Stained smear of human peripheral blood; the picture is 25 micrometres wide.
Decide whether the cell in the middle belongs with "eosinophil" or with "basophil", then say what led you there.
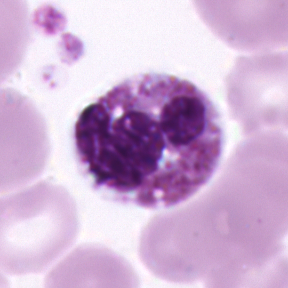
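This one is an eosinophil, not a basophil.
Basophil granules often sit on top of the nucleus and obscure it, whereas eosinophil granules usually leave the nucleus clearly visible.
Here the chromatin can be seen, dark purple and densely clumped. Next, the granules: many, reddish-pink, filling the cytoplasm, which is most plentiful on the lower right side of the cell. Last, the outline: round with a smooth edge, the cell about 12 micrometres across.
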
